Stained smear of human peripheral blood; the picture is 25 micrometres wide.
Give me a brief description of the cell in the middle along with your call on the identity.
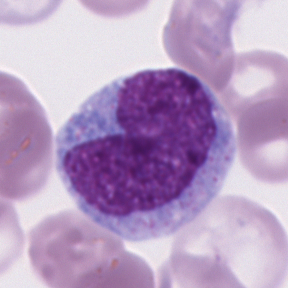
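Size first: the cell measures about 15 micrometres across. Nucleus next: it occupies about 60% of the cell's area and is folded, with a deep cleft running in from the left side. Its chromatin is fine and lacy rather than coarsely clumped. Then the cytoplasm: it contains fine, scattered pink-purple granules, and its rim is widest at the upper left of the cell. Name last: this is a monocyte.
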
